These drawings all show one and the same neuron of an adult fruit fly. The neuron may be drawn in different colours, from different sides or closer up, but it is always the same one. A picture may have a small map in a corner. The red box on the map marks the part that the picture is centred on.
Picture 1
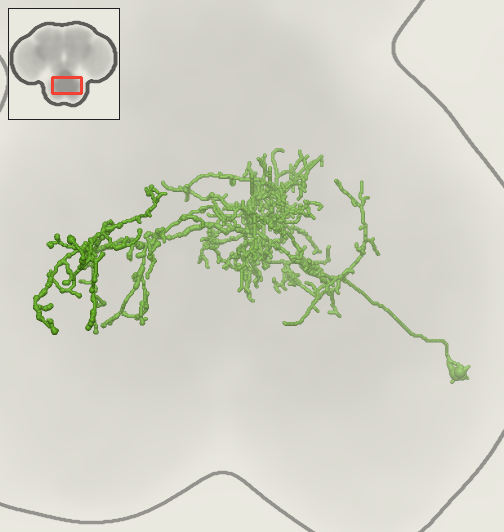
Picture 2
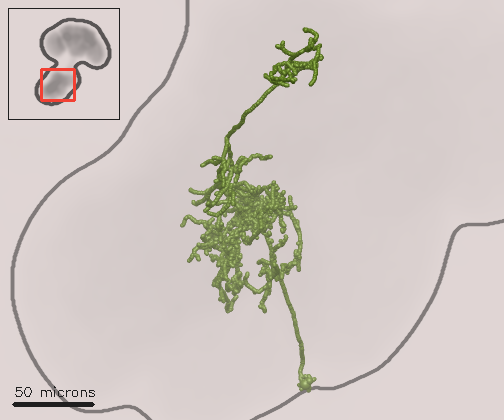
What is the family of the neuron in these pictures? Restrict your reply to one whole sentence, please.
Family hemilineage 08B is the one that contains this neuron.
